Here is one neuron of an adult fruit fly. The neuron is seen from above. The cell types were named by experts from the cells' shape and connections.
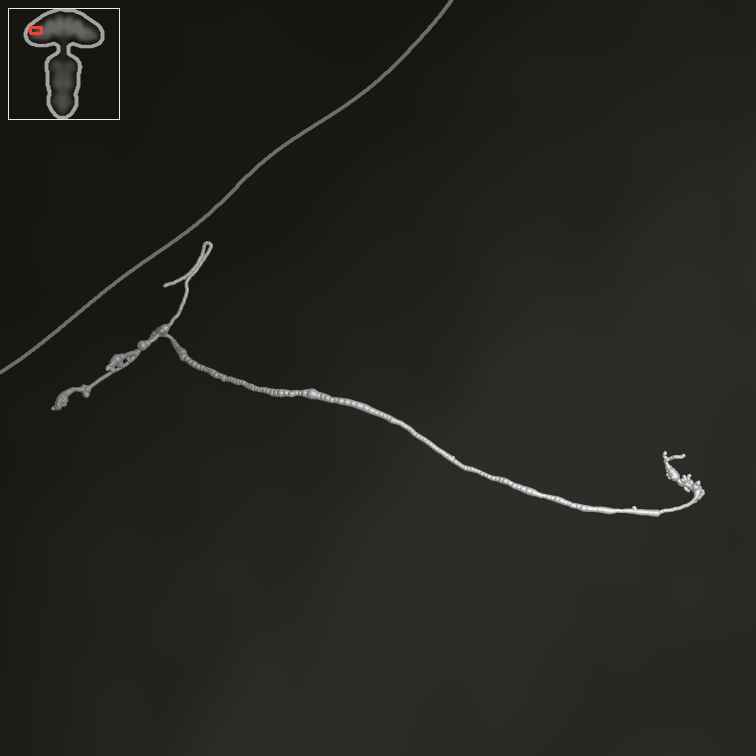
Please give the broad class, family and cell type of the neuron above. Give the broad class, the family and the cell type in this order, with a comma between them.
optic-lobe intrinsic neuron, L, L4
